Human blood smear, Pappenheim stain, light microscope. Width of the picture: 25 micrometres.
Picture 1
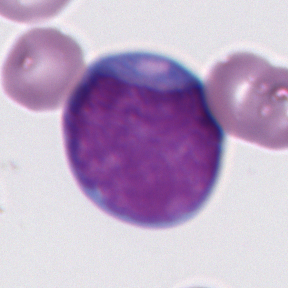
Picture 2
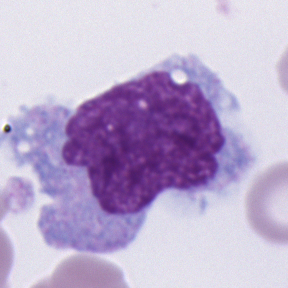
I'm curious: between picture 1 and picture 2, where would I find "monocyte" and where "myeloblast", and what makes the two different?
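The myeloblast is in picture 1, and the monocyte is in picture 2. In picture 1 the cell is round to slightly oval with a smooth edge and about 15 micrometres across, and its nucleus, about 14 micrometres across, takes up about 80% of the cell's area.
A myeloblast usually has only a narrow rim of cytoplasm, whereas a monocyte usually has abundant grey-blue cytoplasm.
Its cytoplasm is blue with no granules to be seen, and red cells touch it on the left and right.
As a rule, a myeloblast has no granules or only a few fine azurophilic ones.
The monocyte in picture 2 has an irregular outline with ragged, uneven edges, and its nucleus, about 14 by 12 micrometres, has a folded, lumpy outline with several notches along the left side.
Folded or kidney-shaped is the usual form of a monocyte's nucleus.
Its cytoplasm is broader on the left and lower side of the nucleus than on the right, holds a few small clear vacuoles on the left, and has no large, distinct granules. There's also a round clear spot sitting at the top edge of the nucleus.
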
